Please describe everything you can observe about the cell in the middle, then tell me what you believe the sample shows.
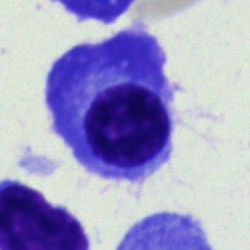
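Edge irregular, ragged and bumpy. Fine thread-like projections extend from the right side. Cytoplasm abundant, blue-staining, no distinct granules. Plasma cell.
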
